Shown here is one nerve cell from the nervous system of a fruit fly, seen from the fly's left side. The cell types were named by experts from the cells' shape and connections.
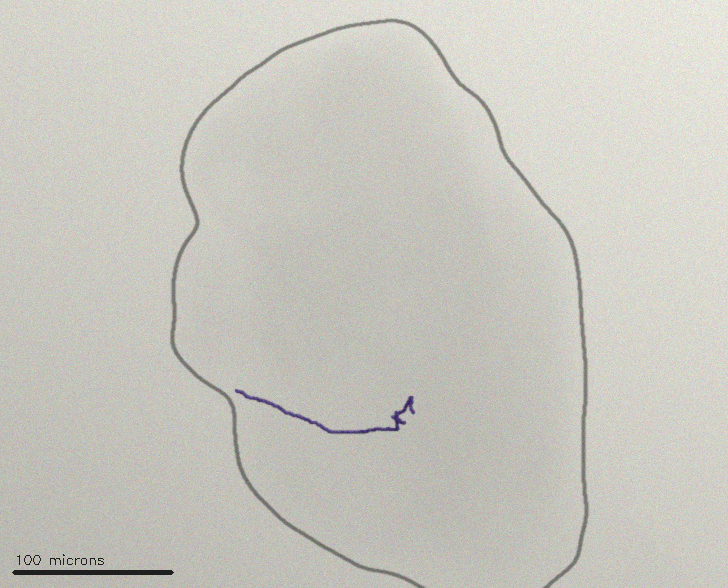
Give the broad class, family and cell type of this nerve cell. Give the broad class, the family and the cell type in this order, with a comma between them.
sensory neuron entering the brain, class mechanosensory, JO-ED2_a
